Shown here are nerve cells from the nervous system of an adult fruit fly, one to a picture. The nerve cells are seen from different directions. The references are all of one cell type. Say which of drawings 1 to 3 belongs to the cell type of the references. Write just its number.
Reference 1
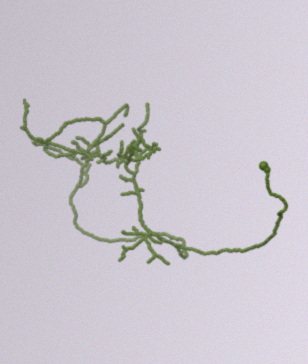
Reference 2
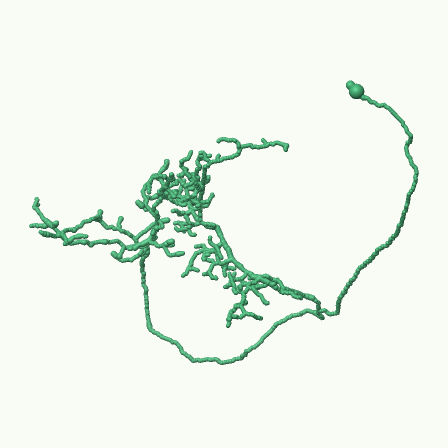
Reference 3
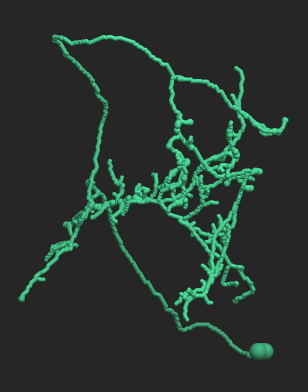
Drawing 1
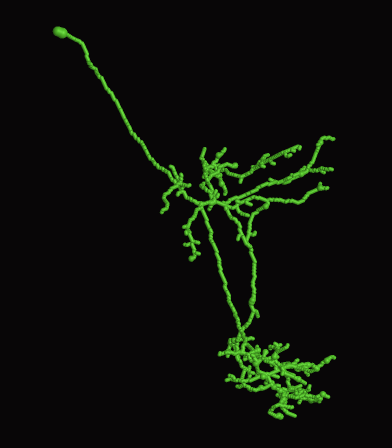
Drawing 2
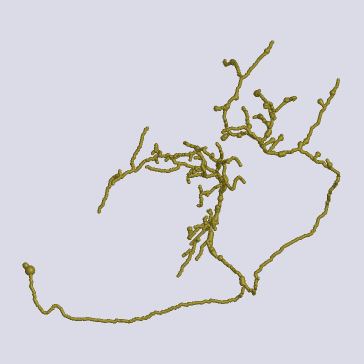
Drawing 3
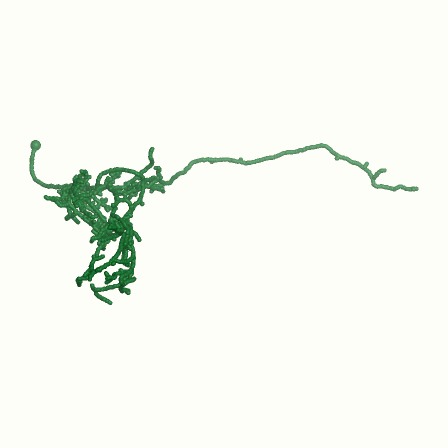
2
